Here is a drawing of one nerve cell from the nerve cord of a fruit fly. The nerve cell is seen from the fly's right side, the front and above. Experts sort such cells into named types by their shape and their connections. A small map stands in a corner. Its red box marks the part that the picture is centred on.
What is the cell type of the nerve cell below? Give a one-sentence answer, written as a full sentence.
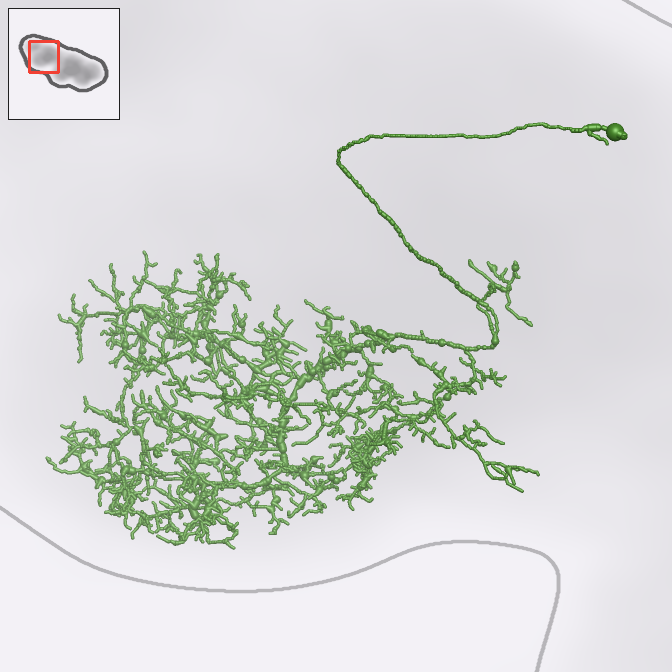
Included in the cell type IN23B014 is this nerve cell.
